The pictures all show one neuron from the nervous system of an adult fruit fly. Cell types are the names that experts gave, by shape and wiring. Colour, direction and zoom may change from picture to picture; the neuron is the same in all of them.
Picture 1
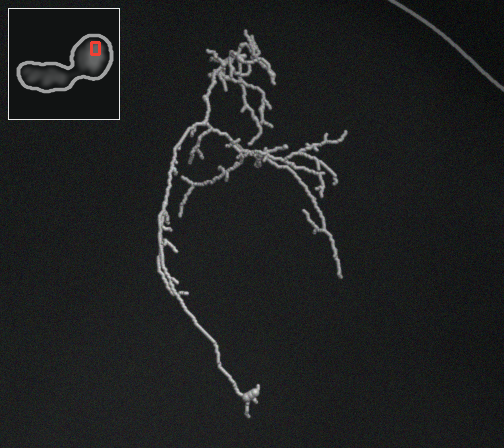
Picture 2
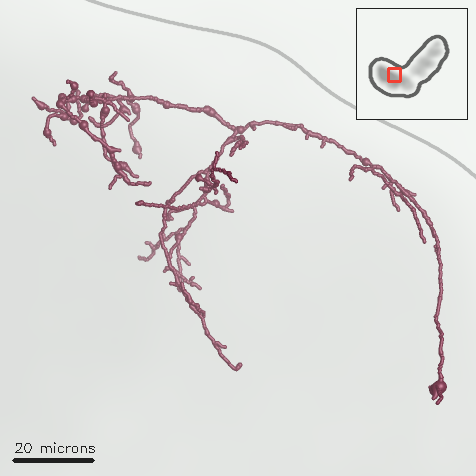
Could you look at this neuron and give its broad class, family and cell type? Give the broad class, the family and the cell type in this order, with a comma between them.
central-brain intrinsic neuron, hemilineage SLPpl3, CB1987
